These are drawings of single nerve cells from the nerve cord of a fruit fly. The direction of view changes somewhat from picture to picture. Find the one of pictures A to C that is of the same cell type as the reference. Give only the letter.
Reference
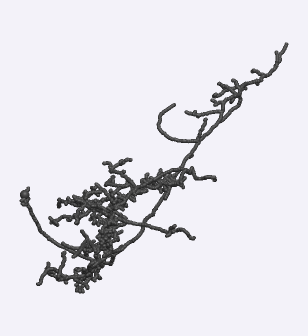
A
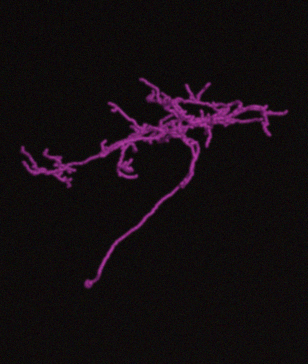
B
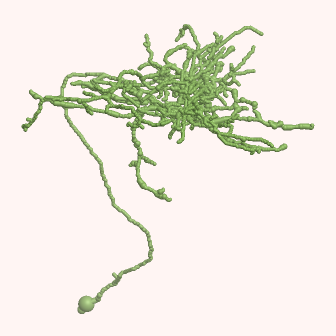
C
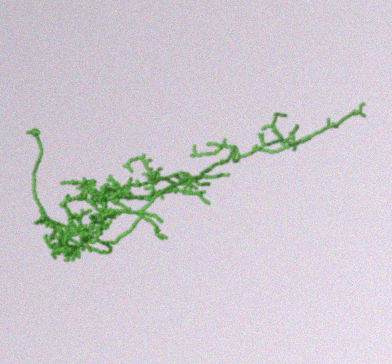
C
